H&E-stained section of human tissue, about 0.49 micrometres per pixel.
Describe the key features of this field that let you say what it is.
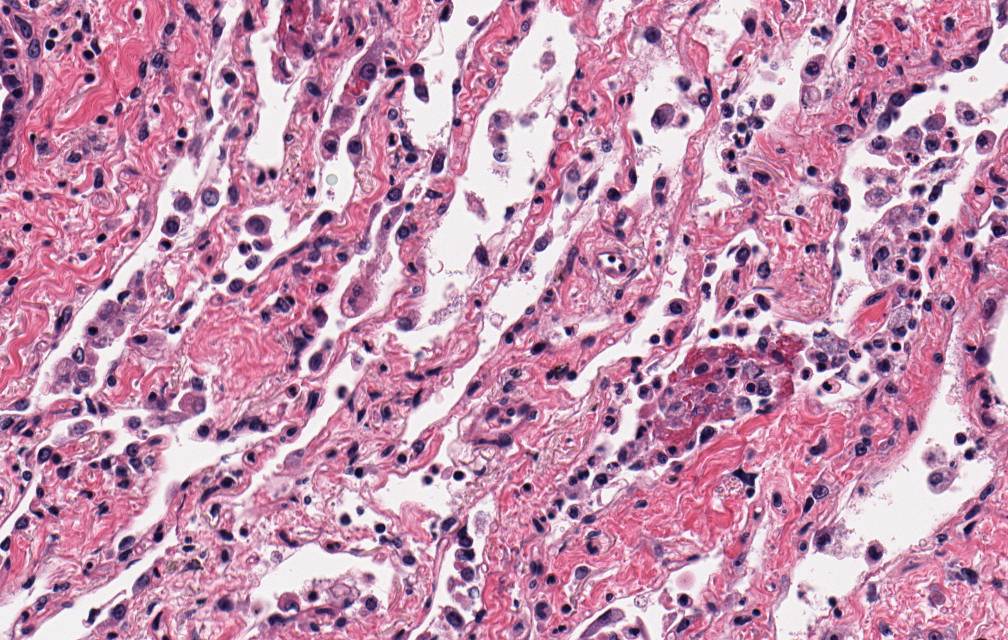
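Alveolus, with clear spaces between bands, is what the field shows.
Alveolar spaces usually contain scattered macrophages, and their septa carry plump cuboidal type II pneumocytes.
Here free rounded cells with ample pale granular cytoplasm sit in the spaces, most numerous on the right, and in places plump cells edge the spaces, their dark nuclei bulging inward, answering to both. Small cells with round dark nuclei and scant cytoplasm lie through the bands, crowding right of centre.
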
